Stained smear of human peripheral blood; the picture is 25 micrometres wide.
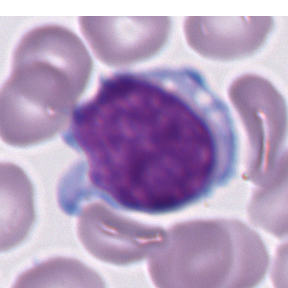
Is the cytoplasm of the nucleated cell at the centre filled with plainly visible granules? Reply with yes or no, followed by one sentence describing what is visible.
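No. No granules are seen in the cytoplasm.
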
